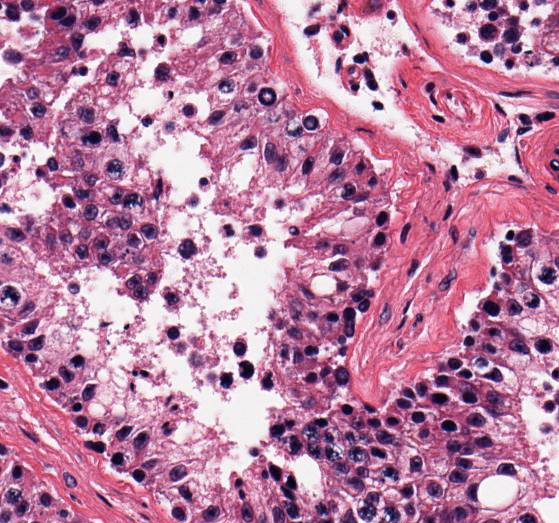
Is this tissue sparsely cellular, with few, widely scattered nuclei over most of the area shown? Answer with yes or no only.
No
